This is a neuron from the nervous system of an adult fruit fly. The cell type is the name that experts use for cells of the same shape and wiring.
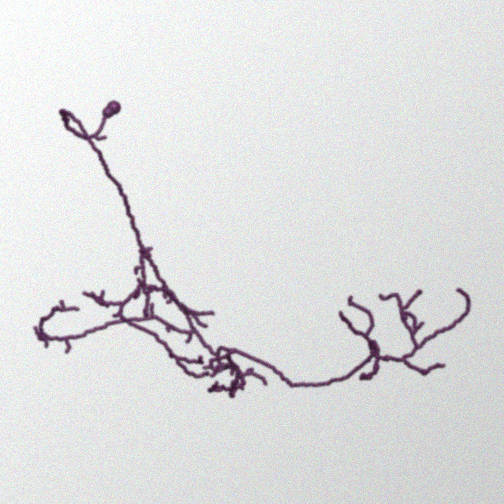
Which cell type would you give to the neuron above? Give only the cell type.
LHAV5a2_a3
